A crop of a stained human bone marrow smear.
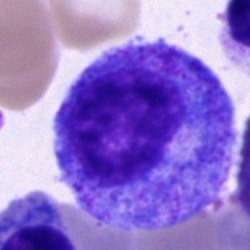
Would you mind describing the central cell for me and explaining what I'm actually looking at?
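Off-centre toward the upper left you'll find the nucleus, its dark purple chromatin broken up by paler patches. Around it the cytoplasm is blue, with many purple-red granules scattered through it. That one's a promyelocyte.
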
